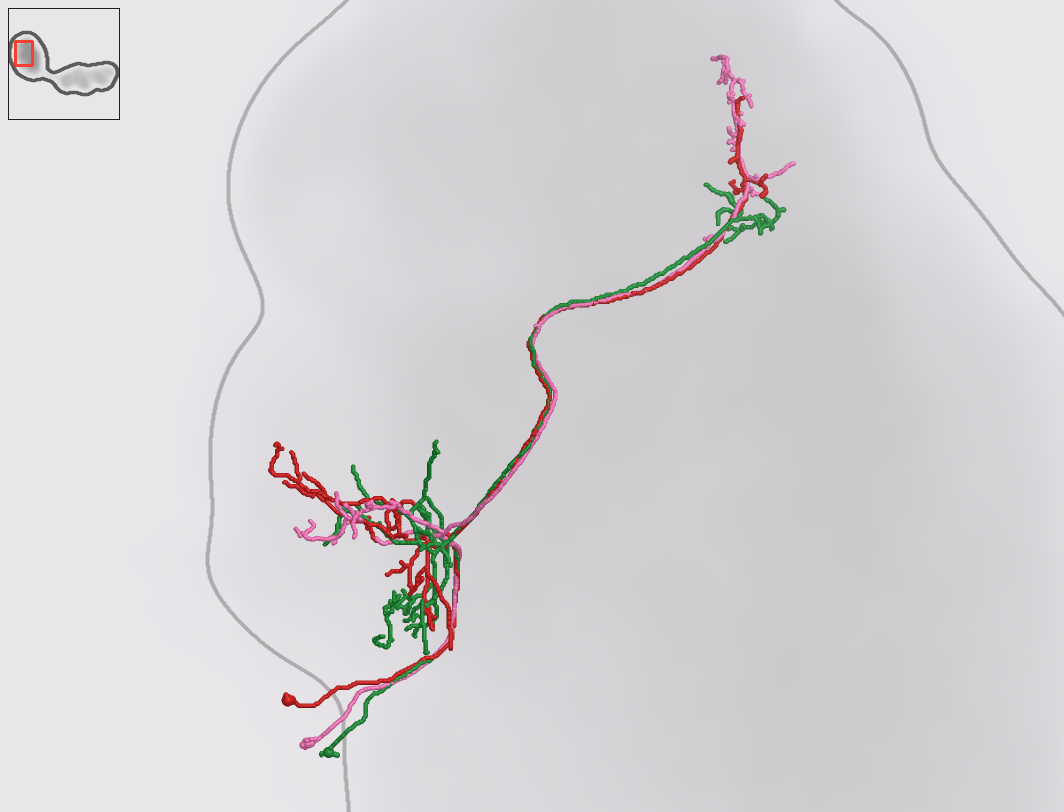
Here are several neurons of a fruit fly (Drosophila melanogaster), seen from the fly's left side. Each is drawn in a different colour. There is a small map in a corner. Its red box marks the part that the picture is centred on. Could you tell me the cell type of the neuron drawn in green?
M_vPNml60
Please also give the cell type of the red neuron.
CB3228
